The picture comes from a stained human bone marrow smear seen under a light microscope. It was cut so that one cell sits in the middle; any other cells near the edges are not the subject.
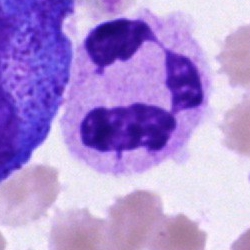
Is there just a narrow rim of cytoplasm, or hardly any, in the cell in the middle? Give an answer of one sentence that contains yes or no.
No, the cytoplasm is broad rather than a narrow rim.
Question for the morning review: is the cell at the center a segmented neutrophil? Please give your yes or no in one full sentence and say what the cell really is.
Yes, the cell centred in the field of view is a segmented neutrophil.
